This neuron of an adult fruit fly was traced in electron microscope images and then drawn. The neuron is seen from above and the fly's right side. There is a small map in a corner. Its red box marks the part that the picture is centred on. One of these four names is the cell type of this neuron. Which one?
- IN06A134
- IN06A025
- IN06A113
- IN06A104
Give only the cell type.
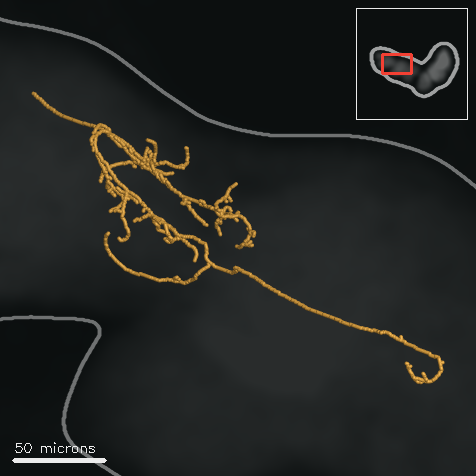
IN06A104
